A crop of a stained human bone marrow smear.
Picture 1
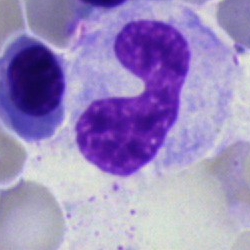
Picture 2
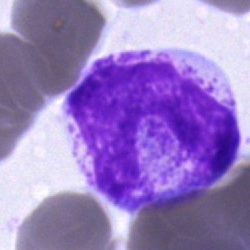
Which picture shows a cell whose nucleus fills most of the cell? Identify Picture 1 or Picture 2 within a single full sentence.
Picture 2 holds the cell with no more than a narrow rim of cytoplasm.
